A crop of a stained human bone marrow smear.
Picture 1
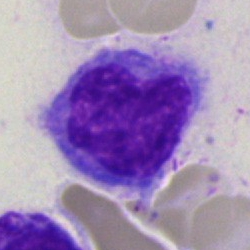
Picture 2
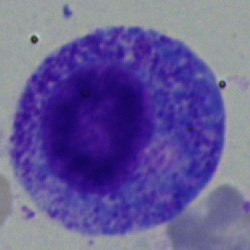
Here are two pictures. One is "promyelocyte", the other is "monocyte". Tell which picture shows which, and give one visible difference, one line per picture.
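In picture 1 we see a monocyte: No distinct granules are seen in the cytoplasm.
In picture 2 we see a promyelocyte: Numerous coarse purple granules are scattered throughout the cytoplasm.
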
